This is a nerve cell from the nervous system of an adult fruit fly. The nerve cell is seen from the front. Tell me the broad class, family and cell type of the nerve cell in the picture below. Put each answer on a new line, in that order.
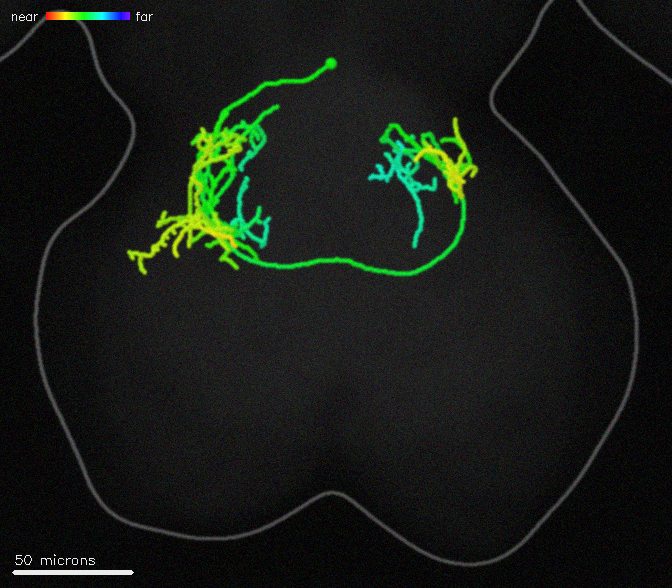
nerve-cord intrinsic neuron
hemilineage 19B
IN19B055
